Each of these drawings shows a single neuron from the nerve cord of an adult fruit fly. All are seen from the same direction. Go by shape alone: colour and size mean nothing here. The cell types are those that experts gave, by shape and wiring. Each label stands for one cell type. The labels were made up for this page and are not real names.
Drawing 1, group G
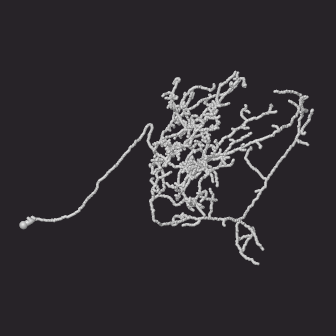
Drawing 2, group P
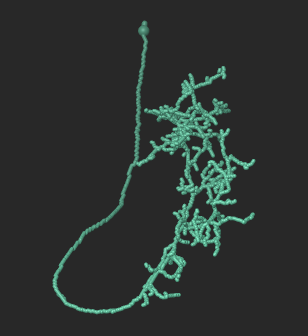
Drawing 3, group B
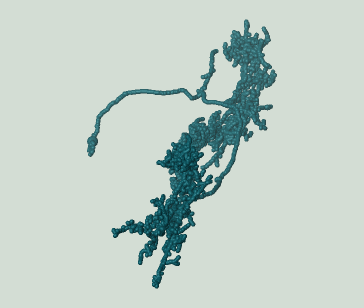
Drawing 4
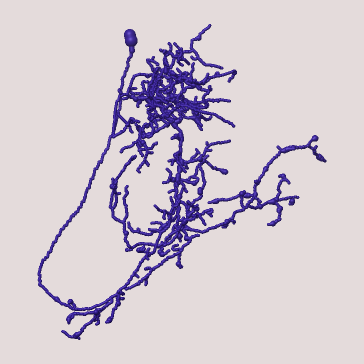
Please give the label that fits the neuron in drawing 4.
group P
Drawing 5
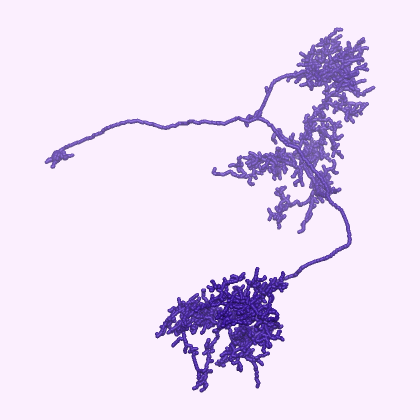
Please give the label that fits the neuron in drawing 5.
group B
